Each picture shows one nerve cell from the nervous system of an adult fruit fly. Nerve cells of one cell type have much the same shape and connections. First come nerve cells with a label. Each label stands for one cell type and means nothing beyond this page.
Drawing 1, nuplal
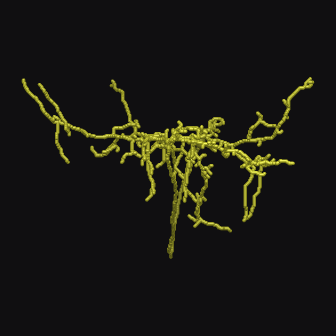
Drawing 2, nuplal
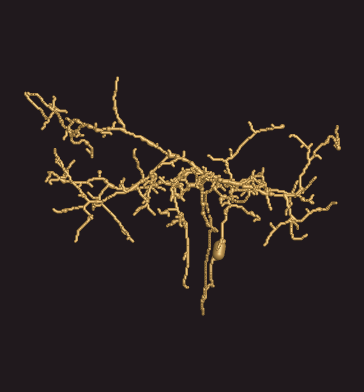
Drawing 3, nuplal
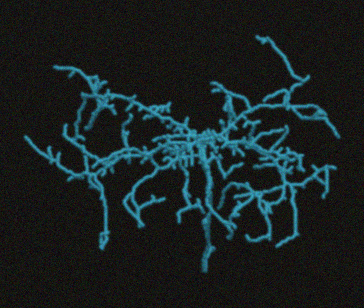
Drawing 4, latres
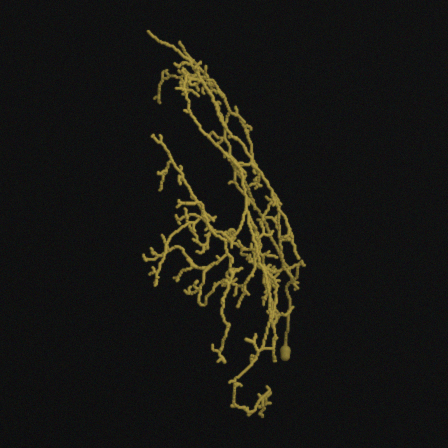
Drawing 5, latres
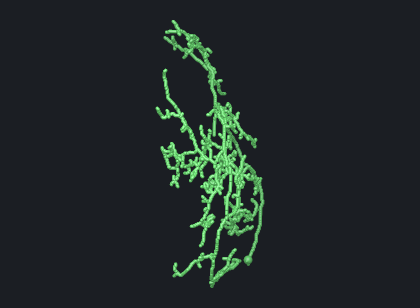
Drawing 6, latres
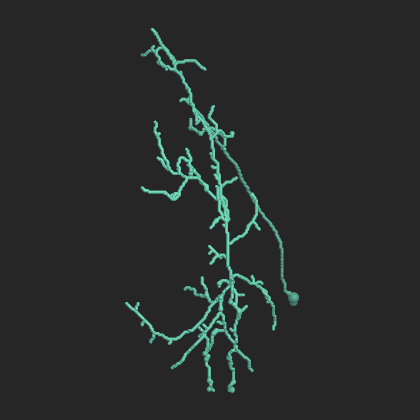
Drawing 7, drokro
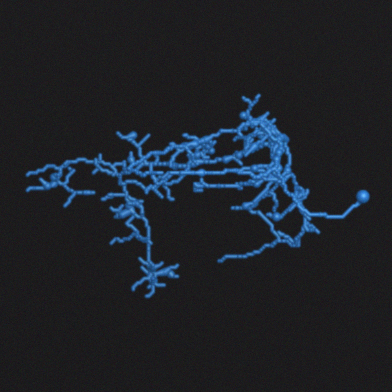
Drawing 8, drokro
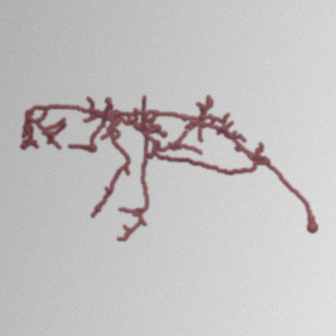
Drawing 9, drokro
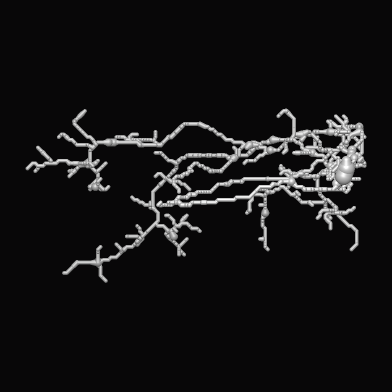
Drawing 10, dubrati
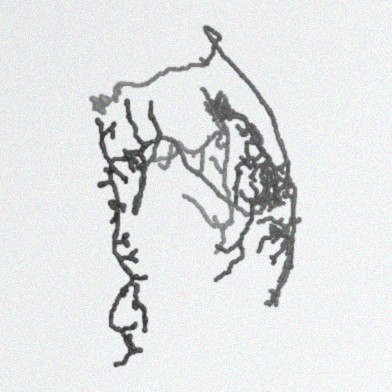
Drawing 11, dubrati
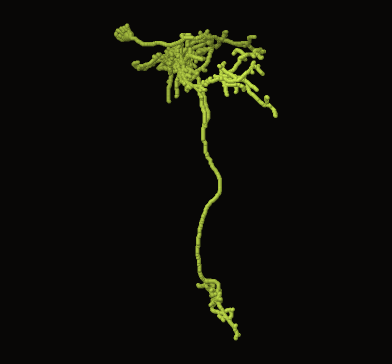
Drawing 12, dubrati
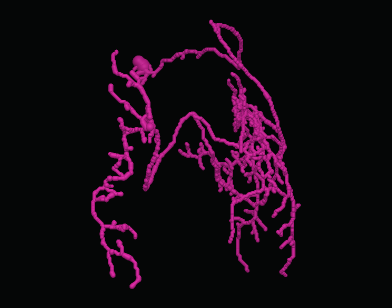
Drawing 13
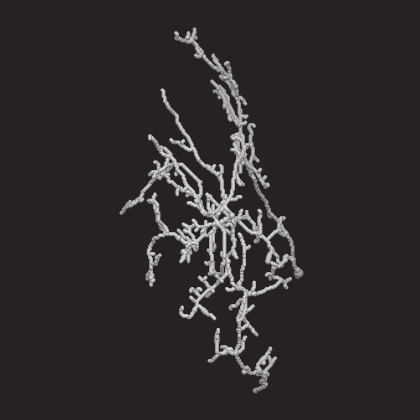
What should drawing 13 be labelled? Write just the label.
latres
